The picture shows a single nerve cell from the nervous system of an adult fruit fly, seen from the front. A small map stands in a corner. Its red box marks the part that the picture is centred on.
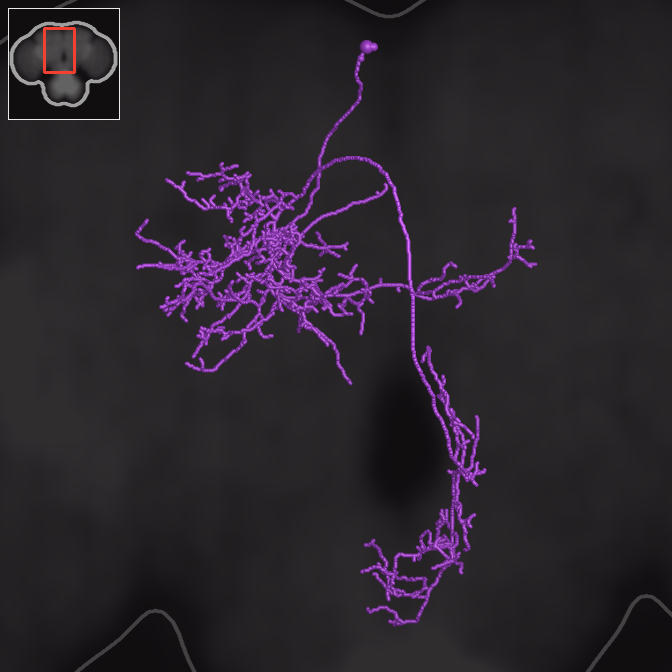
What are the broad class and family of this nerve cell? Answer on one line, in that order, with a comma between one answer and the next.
central-brain intrinsic neuron, hemilineage SMPpm1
